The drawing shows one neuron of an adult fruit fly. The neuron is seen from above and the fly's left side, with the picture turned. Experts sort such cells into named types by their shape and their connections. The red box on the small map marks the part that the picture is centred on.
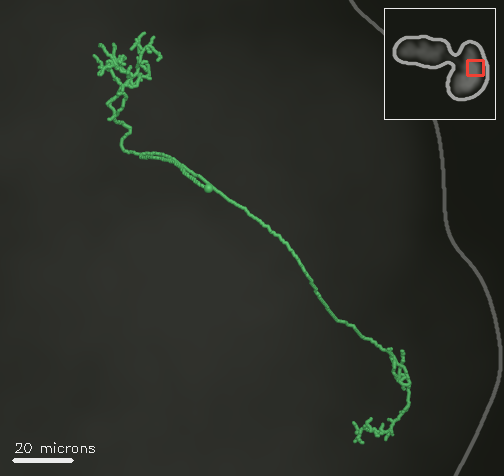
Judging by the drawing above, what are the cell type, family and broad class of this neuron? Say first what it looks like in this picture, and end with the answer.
It is in the brain and does not reach the nerve cord. Its cell body lies in the middle of the picture. By the scale bar it is about 140 microns tall in this view. It is of cell type LC10c-1. Its family is hemilineage VPNd2. Its broad class is visual projection neuron.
